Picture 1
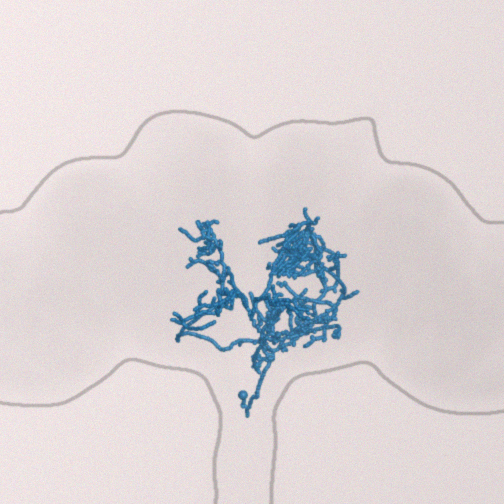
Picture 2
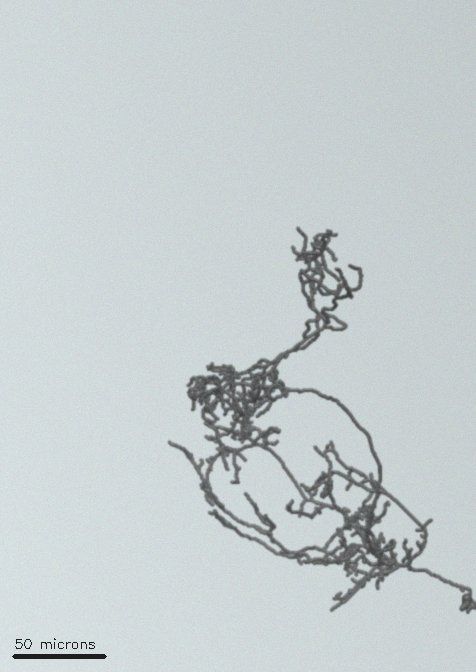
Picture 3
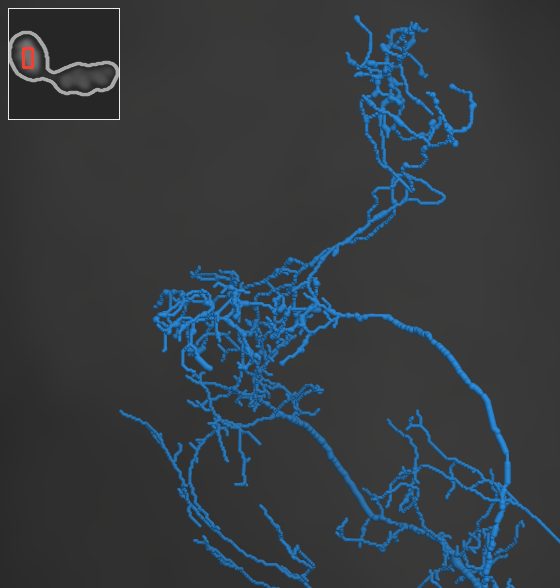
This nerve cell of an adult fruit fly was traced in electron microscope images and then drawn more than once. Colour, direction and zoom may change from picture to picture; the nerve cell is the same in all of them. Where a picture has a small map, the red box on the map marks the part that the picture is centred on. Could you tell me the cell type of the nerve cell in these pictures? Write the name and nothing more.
GNG535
